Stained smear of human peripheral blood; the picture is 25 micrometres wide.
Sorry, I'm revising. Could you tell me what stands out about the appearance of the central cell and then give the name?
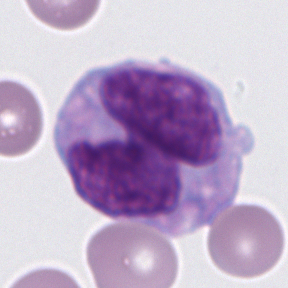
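The outline is roughly round, the edge slightly uneven, and the cell comes to about 16 micrometres across. The nucleus takes up about 60% of the cell's area. The cytoplasm is pale greyish lilac-blue, with a few small pale vacuoles at the lower right. A small rounded bleb projects from the right edge. I'd call it an atypical promyelocyte.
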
